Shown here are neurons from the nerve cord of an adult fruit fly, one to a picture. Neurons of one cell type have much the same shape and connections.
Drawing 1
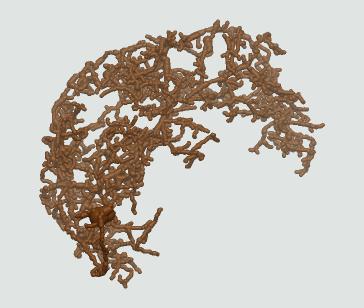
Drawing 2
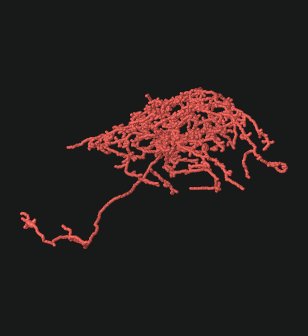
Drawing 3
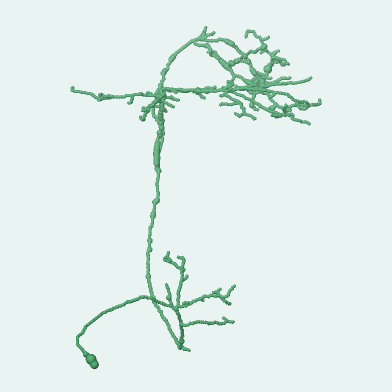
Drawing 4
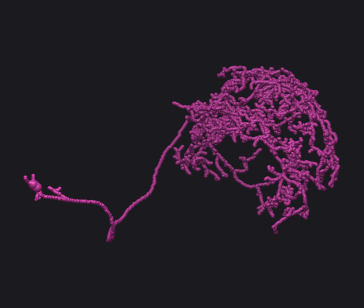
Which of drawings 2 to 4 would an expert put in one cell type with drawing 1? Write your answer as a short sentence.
Drawing 2 and drawing 4 are of the same cell type.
